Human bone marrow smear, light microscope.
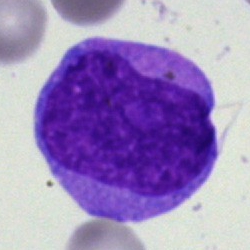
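Blast, the cell in the middle. Its outline looks roughly round, and the edge seems smooth. The nucleus is large and fills most of the cell, with what appears to be a small notch on its right side. As far as I can make out, the chromatin is finely stippled and stained deep purple.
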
